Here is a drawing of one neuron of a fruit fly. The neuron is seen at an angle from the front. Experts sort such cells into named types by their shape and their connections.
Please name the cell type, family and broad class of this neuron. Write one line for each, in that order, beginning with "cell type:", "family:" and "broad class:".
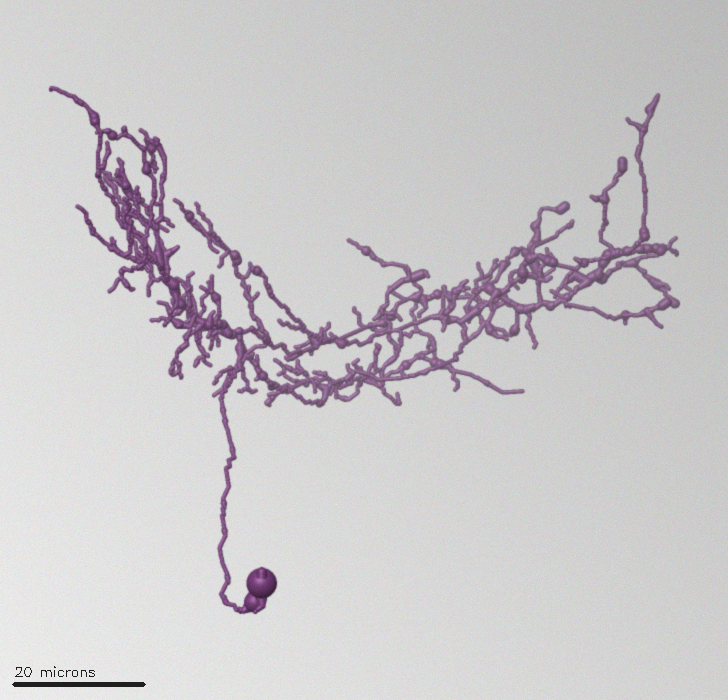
cell type: WED017
family: hemilineage LALa1_posterior
broad class: central-brain intrinsic neuron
